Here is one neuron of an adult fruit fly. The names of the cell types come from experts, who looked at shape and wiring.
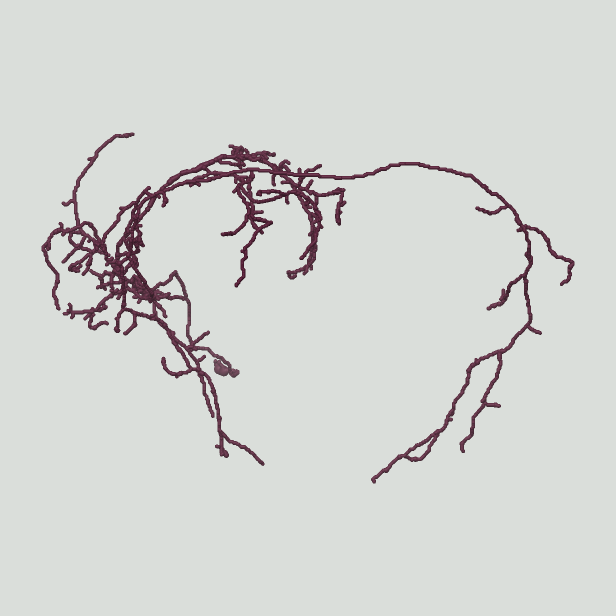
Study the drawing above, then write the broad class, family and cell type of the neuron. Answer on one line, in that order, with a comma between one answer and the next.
central-brain intrinsic neuron, hemilineage DM4_dorsal, pC1_16a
